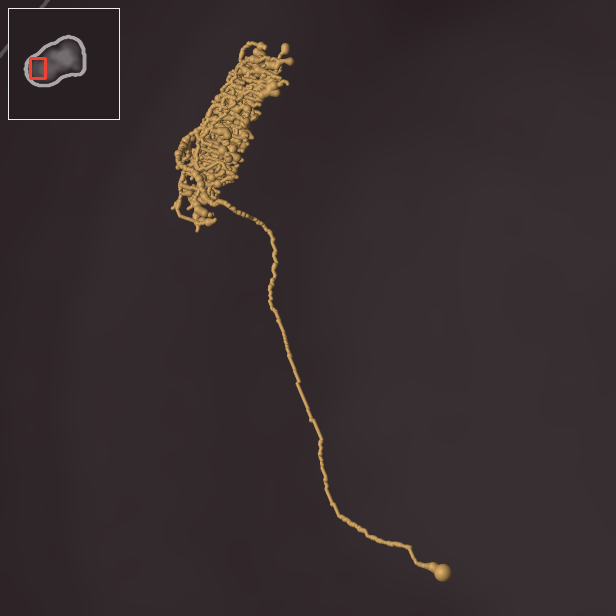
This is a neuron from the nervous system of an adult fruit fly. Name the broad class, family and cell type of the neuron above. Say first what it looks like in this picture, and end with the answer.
The cell body is at the lower right of the picture. Dozens of branch ends can be seen. It is an optic-lobe intrinsic neuron. The family is Pm. The cell type is Pm2a.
